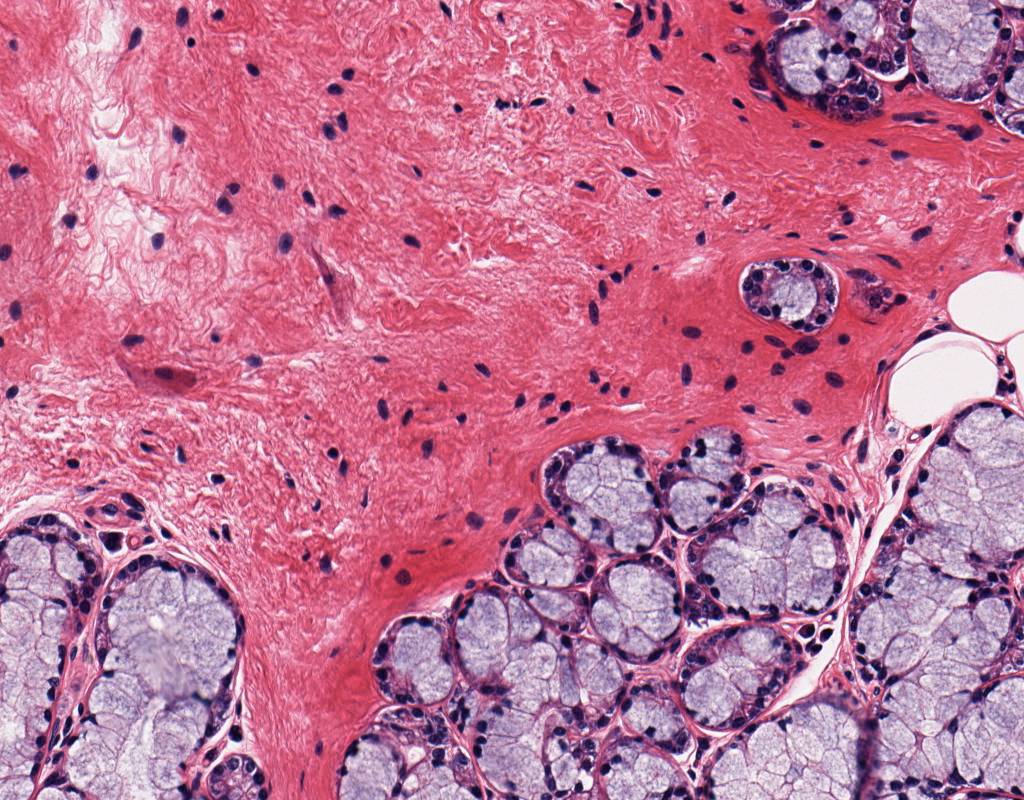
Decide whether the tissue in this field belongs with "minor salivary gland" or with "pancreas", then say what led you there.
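That's minor salivary gland.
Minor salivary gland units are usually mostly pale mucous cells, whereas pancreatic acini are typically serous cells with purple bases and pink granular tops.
The acini here, in the lower part and along the right edge beside dense pink fibrous stroma, have pale bluish-grey, finely foamy cytoplasm like mucous cells, with dark flattened nuclei at the base of the cells around each rim.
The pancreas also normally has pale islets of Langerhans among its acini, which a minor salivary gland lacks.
One small round unit sits alone in the stroma just right of centre.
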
